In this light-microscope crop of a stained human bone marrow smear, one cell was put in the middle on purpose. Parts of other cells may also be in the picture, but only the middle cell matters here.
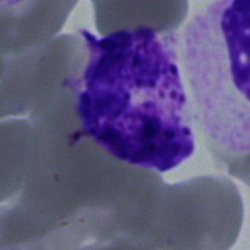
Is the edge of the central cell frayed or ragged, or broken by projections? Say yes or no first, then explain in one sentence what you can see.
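Yes. Small pointed tags stick out from the left side of the cell.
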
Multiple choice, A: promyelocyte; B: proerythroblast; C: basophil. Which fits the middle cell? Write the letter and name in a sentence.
Option C is right, the centrally situated cell being a basophil.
